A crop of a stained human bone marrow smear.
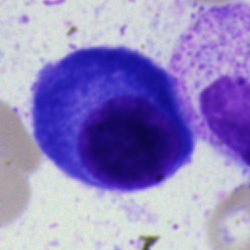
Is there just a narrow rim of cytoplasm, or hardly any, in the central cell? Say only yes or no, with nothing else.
No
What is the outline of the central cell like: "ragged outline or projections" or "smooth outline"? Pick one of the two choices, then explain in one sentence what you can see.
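Smooth outline. The cell has a smooth, roughly oval outline.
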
